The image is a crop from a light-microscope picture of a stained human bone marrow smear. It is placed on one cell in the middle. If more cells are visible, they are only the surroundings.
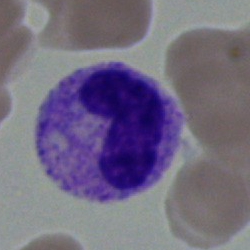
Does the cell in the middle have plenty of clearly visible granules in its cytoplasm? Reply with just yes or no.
Yes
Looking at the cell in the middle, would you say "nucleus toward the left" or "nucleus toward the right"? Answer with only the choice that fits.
Nucleus toward the right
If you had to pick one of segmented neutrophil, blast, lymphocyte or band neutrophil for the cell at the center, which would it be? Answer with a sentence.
The cell nearest the centre of this crop is a band neutrophil.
